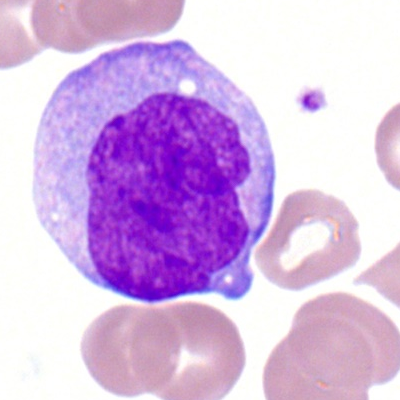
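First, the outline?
Roughly round.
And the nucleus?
Folded, indented along its right edge.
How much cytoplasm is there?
A moderate amount, and a small rounded bulge projects from the cell's lower right edge.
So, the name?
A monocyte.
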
